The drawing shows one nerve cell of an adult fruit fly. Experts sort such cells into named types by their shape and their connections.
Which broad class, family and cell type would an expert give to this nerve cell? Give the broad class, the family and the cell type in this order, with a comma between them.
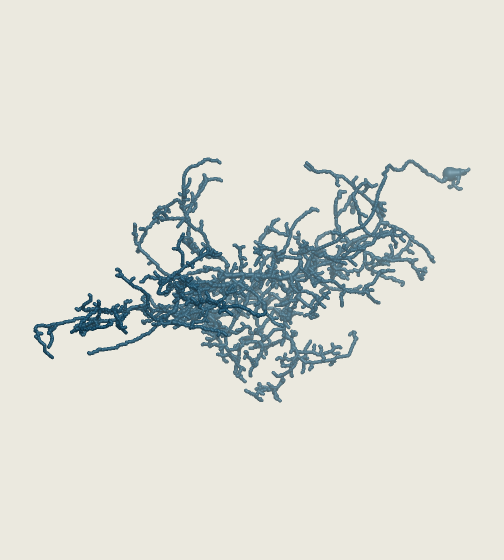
nerve-cord intrinsic neuron, hemilineage 21A, IN21A020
